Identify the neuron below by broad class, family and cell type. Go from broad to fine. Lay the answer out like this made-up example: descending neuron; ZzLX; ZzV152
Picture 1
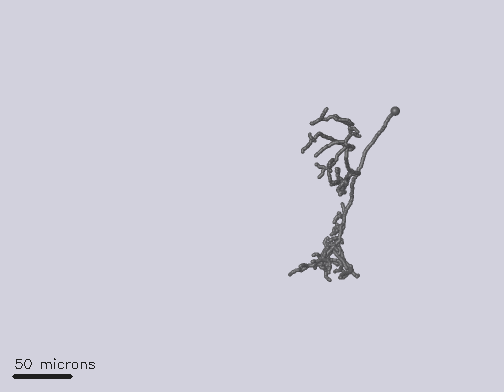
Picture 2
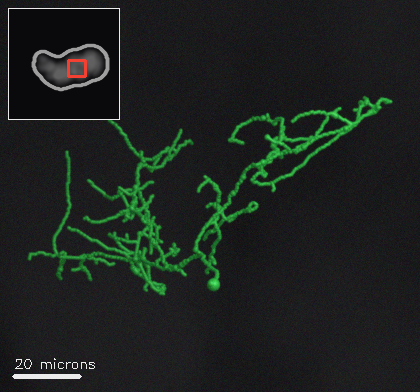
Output: central-brain intrinsic neuron; hemilineage LALa1_anterior; LAL056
